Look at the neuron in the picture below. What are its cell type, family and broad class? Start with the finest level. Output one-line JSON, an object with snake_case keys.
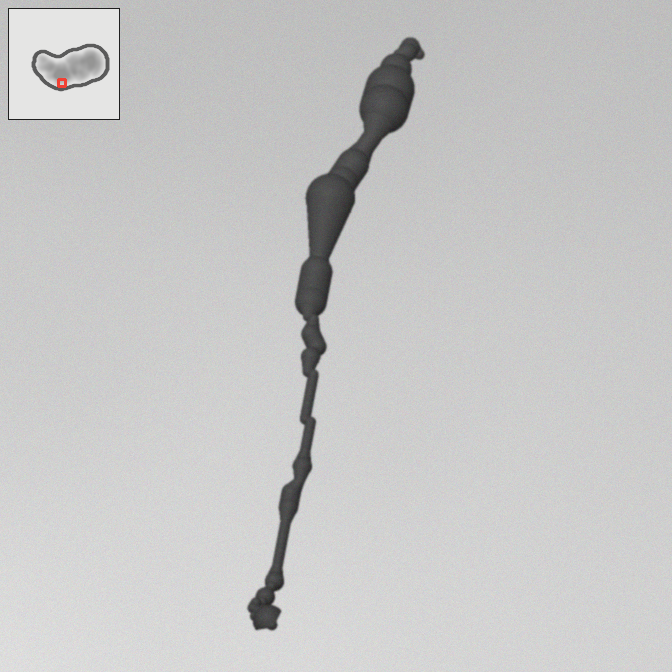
{"cell_type": "R7y", "family": "class visual", "broad_class": "photoreceptor or other optic-lobe sensory neuron"}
